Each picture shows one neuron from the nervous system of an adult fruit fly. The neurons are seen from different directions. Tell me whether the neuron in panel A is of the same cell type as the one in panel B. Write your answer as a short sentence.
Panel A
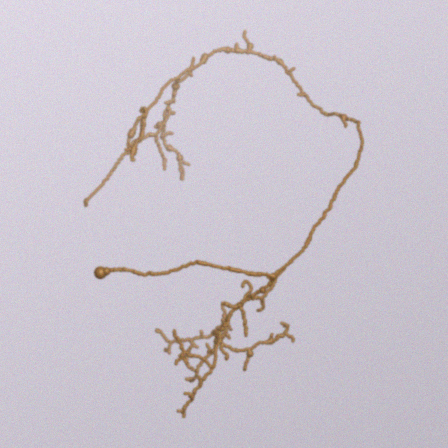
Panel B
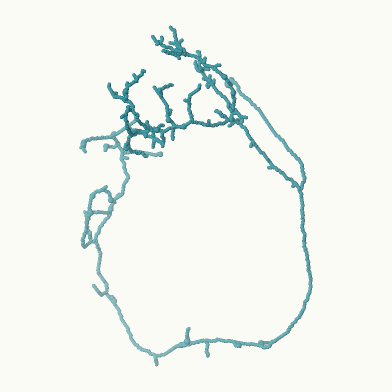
They are of the same cell type.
